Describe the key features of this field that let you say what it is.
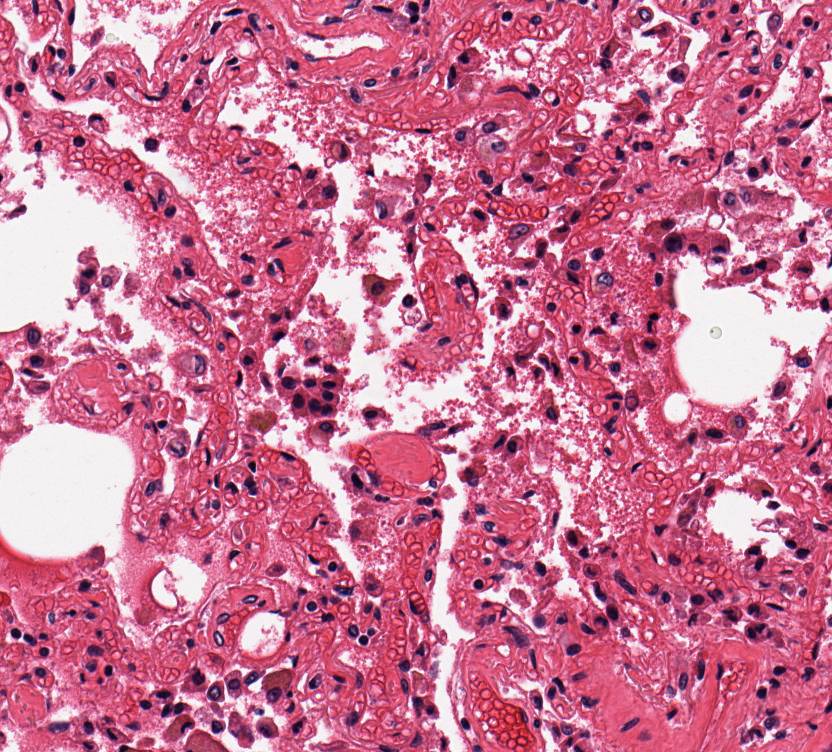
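Structure shown: alveolus. Many airspaces contain pale pink, finely granular material. Scattered macrophages in airspaces hold coarse brown pigment, best seen lower left and centre.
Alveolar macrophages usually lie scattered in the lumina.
No epithelium-lined glands or tubules in field.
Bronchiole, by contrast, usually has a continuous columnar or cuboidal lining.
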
